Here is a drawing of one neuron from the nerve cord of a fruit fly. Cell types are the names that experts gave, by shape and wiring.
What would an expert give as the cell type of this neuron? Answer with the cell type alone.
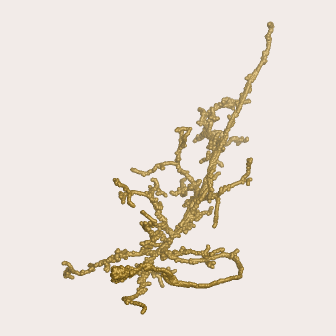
MNhl01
